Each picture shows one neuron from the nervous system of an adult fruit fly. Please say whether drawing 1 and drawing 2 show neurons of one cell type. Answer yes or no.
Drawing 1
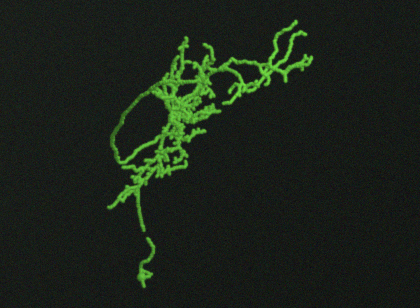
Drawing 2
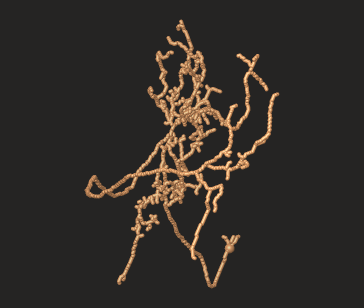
yes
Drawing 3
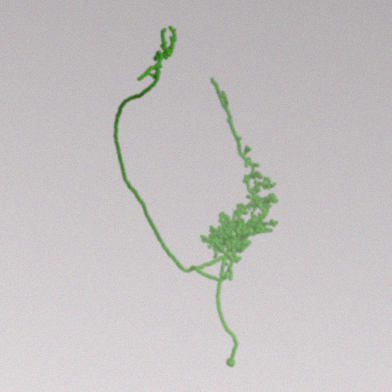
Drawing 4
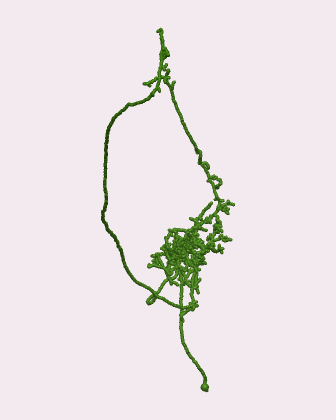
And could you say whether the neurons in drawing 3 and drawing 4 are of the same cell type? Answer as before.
yes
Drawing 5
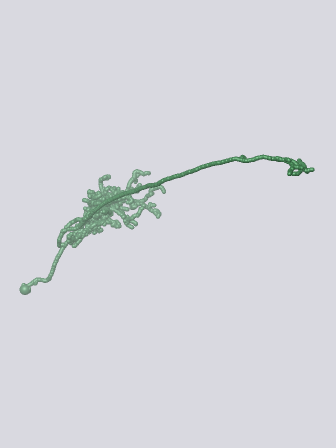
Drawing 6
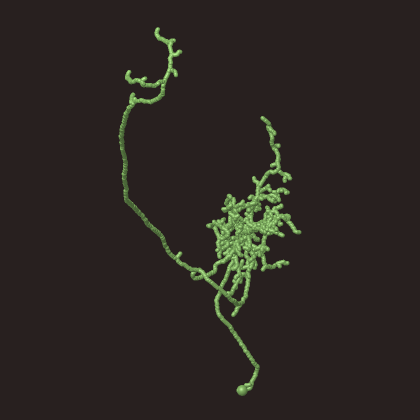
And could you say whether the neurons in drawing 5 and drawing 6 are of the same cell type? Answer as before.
yes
